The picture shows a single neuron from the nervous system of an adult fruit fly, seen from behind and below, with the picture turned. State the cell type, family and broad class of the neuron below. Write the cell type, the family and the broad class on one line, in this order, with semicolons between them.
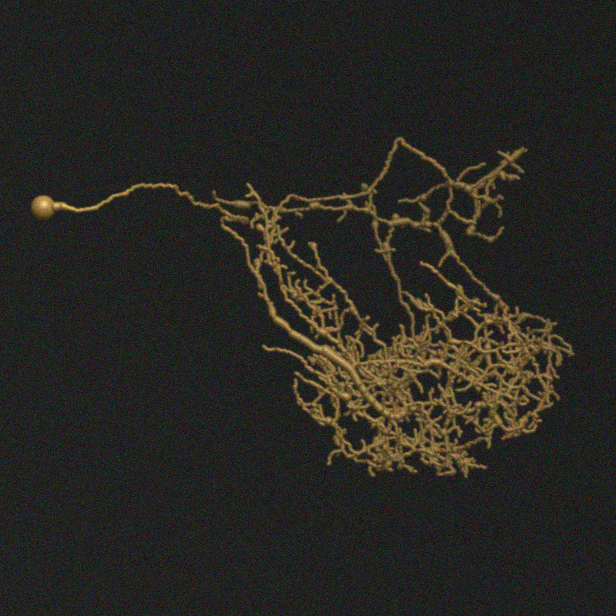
AVLP489; hemilineage VLPl&p1_posterior; central-brain intrinsic neuron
